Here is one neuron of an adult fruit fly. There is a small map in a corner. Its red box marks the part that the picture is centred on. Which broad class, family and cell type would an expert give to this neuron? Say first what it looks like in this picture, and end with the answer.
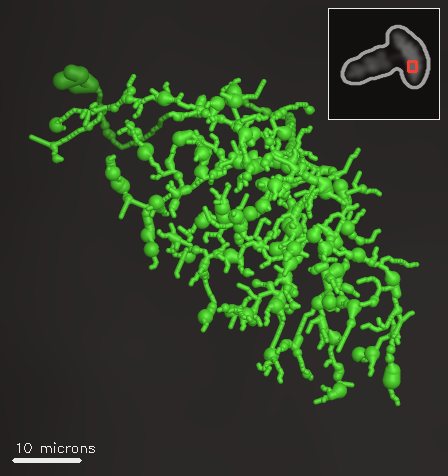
The cell body is at the upper left of the picture. From left to right in the picture it spans about 60 microns. Its broad class is optic-lobe intrinsic neuron. The family is Li. Its cell type is Li25.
